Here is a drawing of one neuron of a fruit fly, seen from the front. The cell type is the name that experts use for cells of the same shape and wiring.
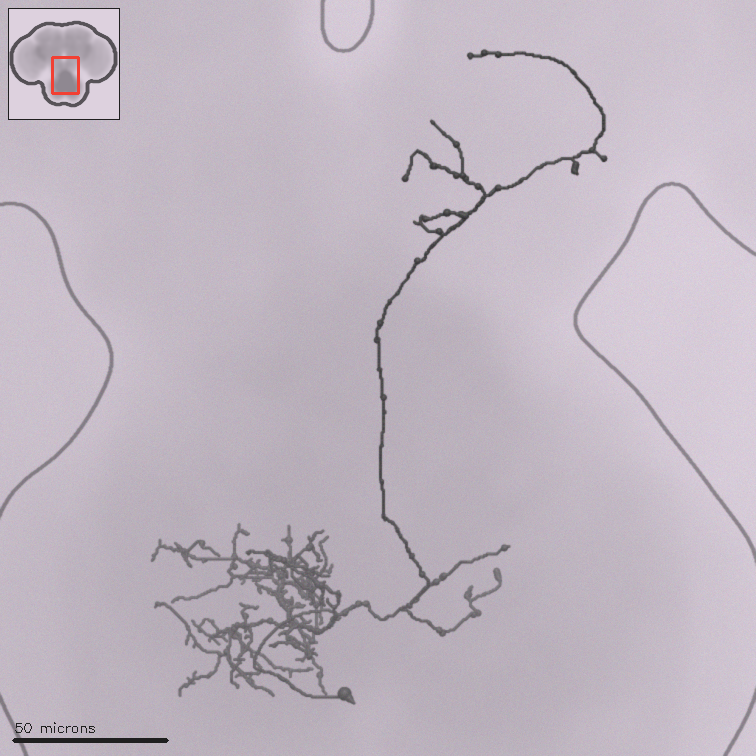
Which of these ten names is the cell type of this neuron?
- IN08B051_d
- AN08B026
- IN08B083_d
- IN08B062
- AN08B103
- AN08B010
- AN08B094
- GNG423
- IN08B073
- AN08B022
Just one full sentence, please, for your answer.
The neuron here falls under cell type AN08B094.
